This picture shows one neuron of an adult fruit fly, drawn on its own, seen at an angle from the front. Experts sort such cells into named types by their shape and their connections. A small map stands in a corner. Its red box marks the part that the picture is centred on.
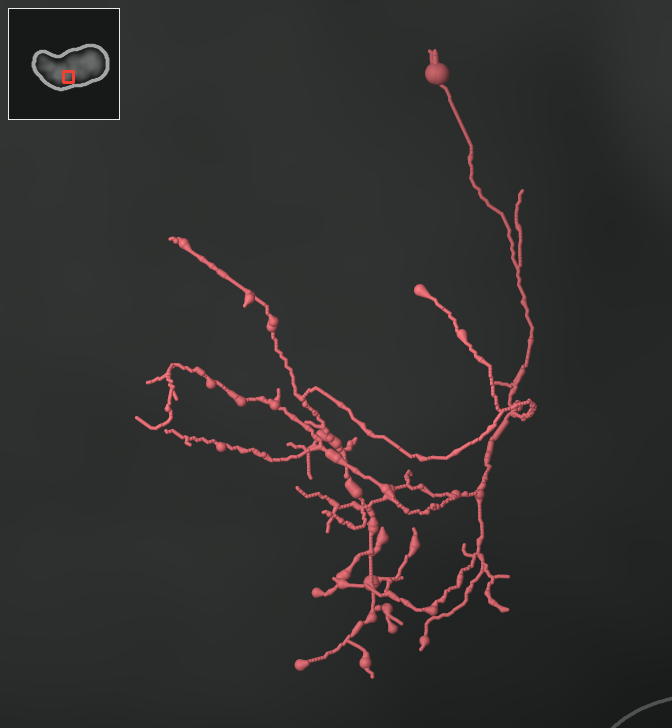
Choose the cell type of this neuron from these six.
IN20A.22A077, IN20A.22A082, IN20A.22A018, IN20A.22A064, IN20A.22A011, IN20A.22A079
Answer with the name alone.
IN20A.22A077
